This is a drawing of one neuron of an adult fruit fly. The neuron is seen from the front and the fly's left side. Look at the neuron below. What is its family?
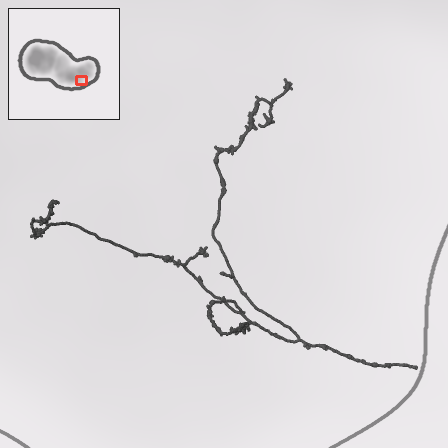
class mechanosensory proprioceptive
